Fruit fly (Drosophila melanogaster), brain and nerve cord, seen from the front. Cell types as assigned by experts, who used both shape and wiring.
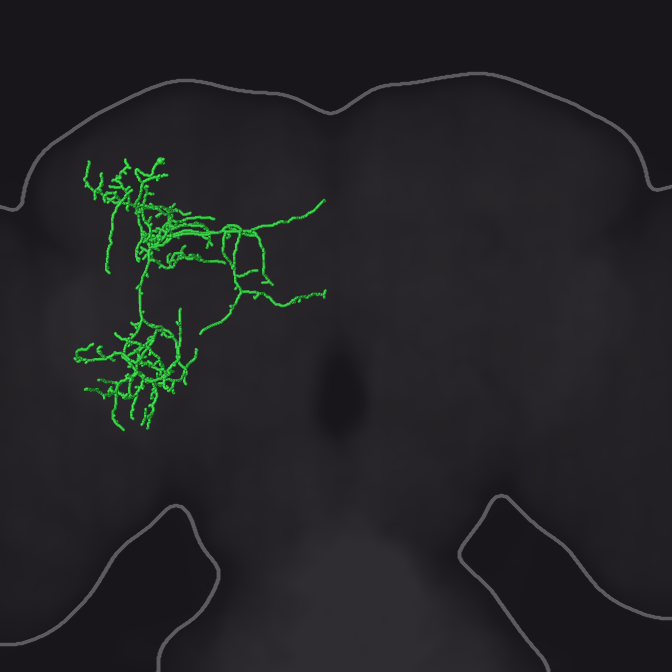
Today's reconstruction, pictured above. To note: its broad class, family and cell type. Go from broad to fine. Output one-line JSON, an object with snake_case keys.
{"broad_class": "central-brain intrinsic neuron", "family": "hemilineage VLPd1", "cell_type": "AVLP037"}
